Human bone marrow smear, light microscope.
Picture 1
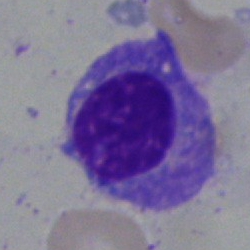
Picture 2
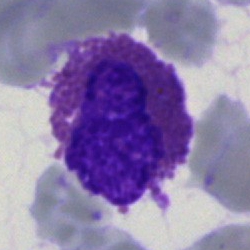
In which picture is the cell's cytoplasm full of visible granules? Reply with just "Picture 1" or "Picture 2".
Picture 2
